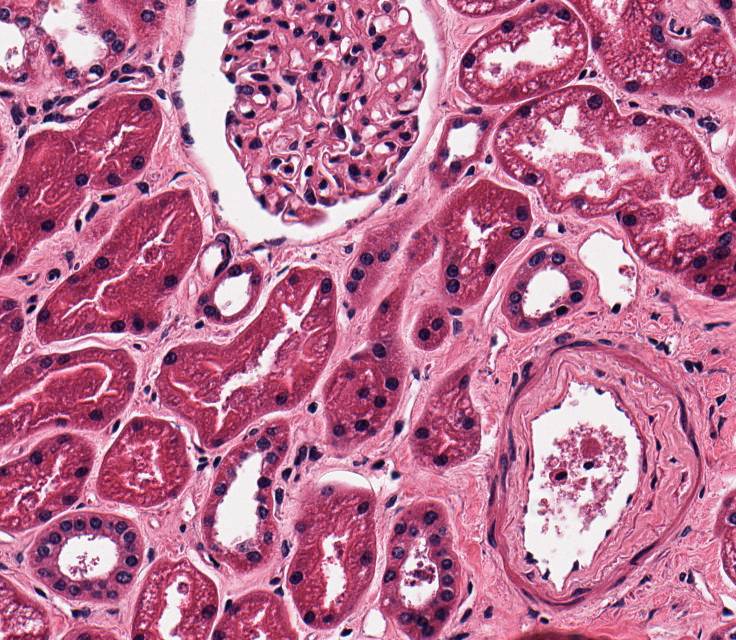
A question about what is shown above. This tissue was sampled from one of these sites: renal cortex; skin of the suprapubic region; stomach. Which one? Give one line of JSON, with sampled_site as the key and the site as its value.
{"sampled_site": "renal cortex"}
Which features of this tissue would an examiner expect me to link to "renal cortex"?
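Renal cortex, yes. Up at top centre there's a rounded tuft of capillary loops, set off from its enclosing capsule by a clear crescent of space.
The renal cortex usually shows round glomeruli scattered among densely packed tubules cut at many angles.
Most tubules in the left half are lined by tall cells with deeply eosinophilic granular cytoplasm around narrow slit-like lumina. Smaller ones scattered among them, as at lower left, have paler cuboidal cells with closely spaced nuclei around wide round open lumina. Stroma between tubules is scant, just thin pink fibrous strands with sparse spindle-shaped nuclei.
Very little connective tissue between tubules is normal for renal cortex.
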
